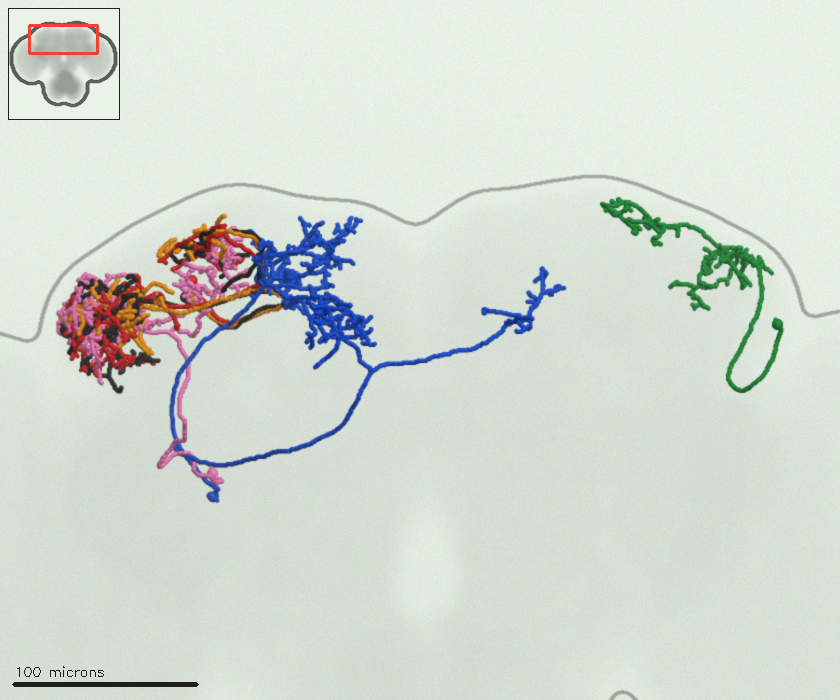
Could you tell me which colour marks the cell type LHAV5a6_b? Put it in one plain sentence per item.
The colour is green.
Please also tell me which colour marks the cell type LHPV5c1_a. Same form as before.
The colour is black.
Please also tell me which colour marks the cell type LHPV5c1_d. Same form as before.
The colour is orange.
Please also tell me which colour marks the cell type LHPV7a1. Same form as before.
The colour is pink.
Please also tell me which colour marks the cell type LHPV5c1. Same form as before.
The colour is red.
